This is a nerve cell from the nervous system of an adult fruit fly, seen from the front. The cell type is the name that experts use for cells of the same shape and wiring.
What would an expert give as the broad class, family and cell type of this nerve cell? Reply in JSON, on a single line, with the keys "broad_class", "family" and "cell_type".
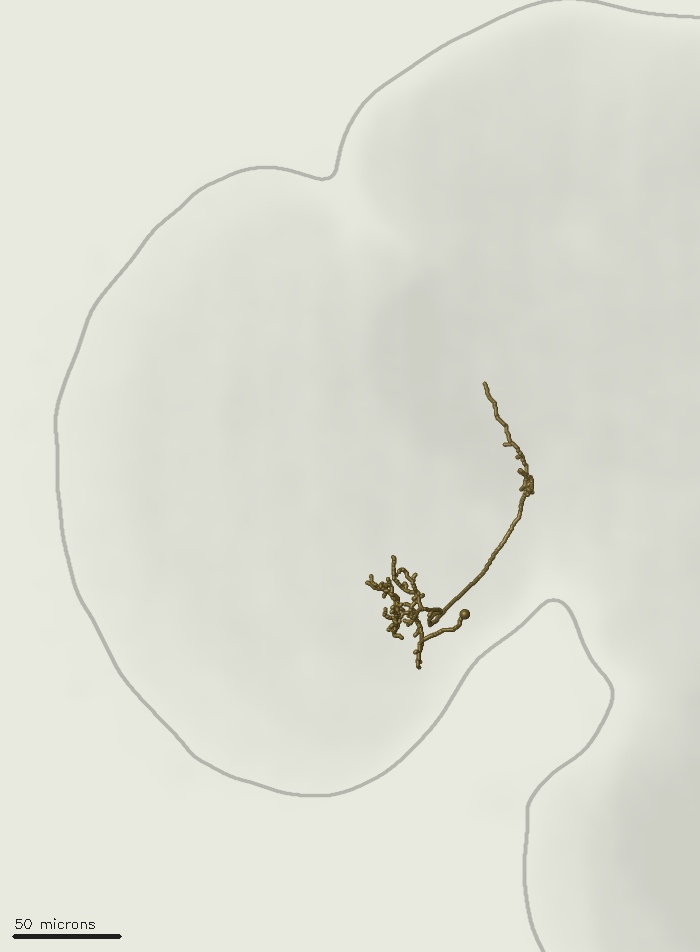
{"broad_class": "optic-lobe intrinsic neuron", "family": "Tm", "cell_type": "Tm38"}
